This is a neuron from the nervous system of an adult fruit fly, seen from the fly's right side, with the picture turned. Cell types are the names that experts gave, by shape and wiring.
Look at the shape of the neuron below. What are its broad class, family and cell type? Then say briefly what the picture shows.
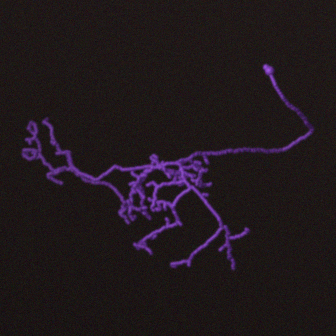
Its broad class is central-brain intrinsic neuron. Its family is hemilineage VPNl&d1_dorsal. Its cell type is LHAV5a2_b. The cell body can be seen at the upper right of the picture. In this view it is wider than it is tall.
